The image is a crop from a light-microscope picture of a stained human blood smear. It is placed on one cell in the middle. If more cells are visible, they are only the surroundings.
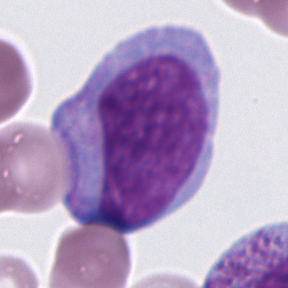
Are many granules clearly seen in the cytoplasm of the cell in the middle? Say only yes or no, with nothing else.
No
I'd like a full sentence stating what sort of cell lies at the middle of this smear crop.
The cell in the middle of the field of view is an atypical promyelocyte.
